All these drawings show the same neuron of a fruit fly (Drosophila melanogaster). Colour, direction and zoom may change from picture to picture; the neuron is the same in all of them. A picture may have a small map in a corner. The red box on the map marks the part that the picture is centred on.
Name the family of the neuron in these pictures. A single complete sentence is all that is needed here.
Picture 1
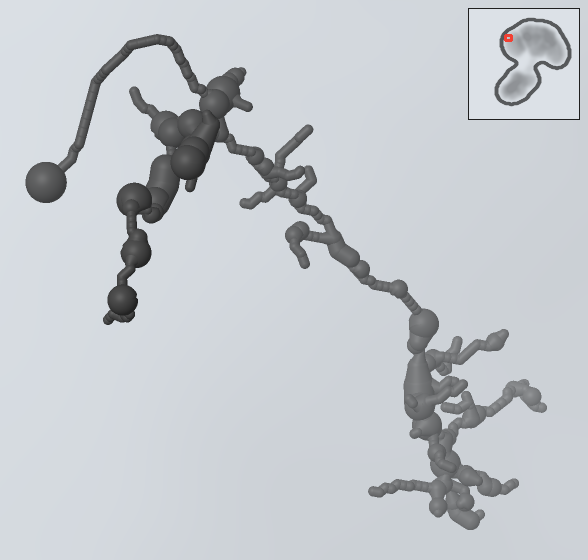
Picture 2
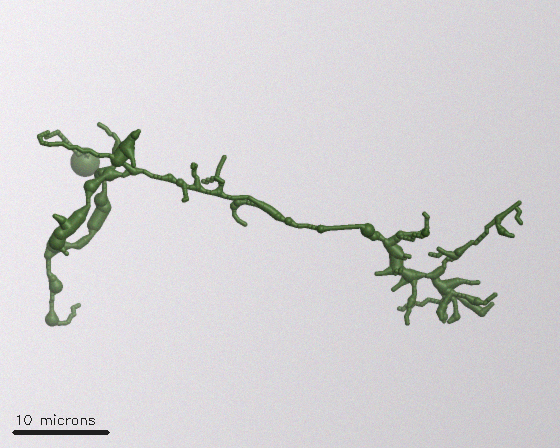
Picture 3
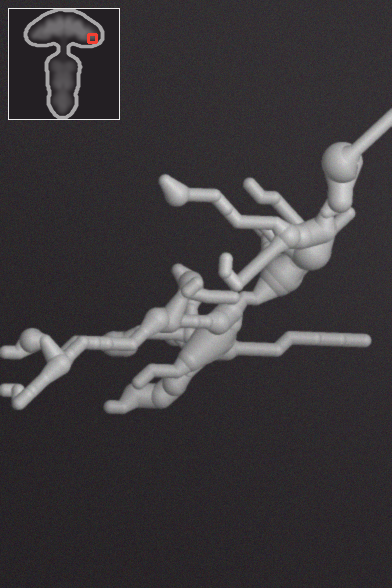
The neuron is listed under family Mi.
